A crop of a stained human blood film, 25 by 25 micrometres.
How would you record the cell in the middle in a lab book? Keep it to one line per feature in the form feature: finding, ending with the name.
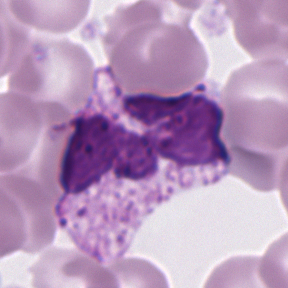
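Nucleus: folded, I'd say, into two broad lobes side by side across the upper half
Chromatin: staining dark purple
Cytoplasm: pale lilac, it seems
Granules: many small purple ones in that cytoplasm
Verdict: basophil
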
